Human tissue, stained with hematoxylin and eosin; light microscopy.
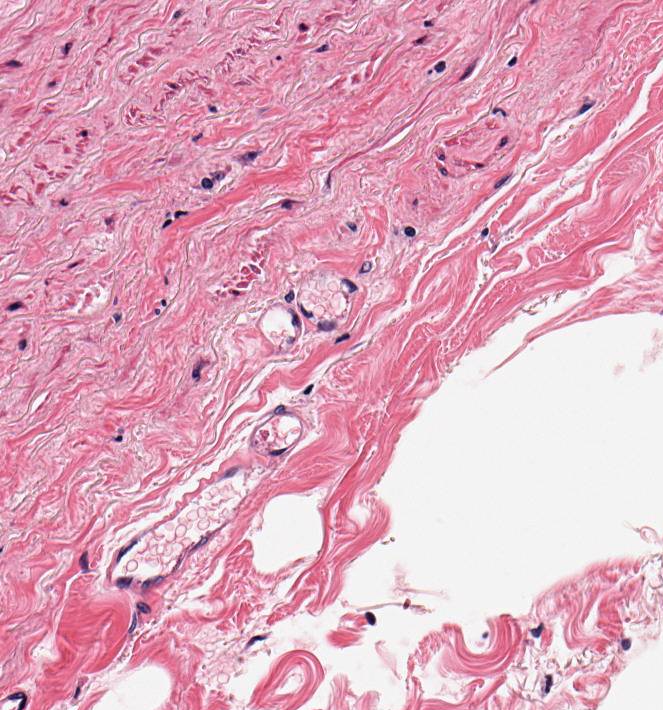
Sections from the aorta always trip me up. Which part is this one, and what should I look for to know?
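This is the tunica adventitia, I think. The whole field is collagenous connective tissue, with no epithelium anywhere in it.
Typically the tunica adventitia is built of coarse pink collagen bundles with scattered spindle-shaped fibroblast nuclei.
In the upper left, though, the fibres are finer, wavier and looser than the bundles near the lower right. An elongated, thin-walled vessel holding red blood cells runs obliquely through the lower left.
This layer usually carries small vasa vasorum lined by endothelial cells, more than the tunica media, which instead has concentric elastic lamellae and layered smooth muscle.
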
